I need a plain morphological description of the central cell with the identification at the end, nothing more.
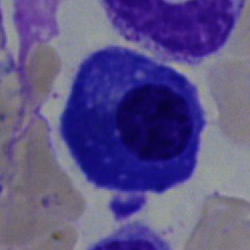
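First, the nucleus sits off-centre, toward the right side of the cell. Second, its chromatin stains dark and dense. Third, the cytoplasm is abundant and stains deep blue. Fourth, small pale spots are scattered through that cytoplasm. The cell is a plasma cell.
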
